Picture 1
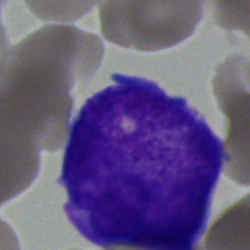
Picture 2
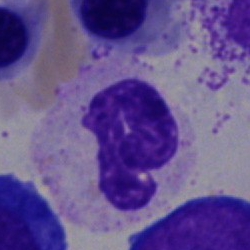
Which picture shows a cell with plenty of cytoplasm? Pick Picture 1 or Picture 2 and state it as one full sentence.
It is in picture 2 that the cytoplasm of the cell is plentiful.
